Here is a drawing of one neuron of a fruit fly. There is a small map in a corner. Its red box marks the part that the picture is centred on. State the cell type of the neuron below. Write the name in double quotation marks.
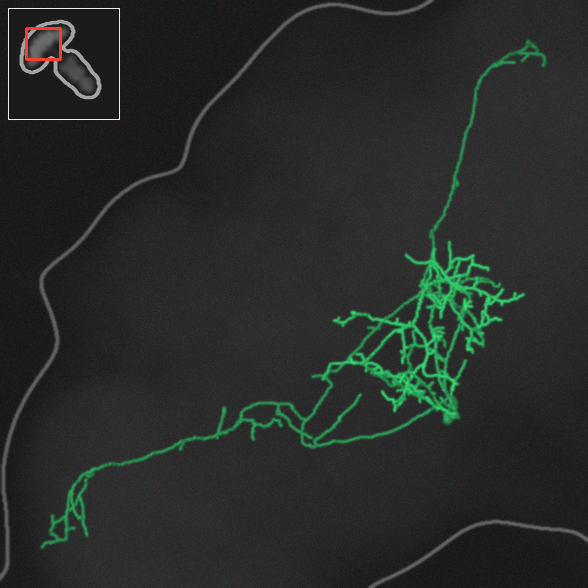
"CB1072"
